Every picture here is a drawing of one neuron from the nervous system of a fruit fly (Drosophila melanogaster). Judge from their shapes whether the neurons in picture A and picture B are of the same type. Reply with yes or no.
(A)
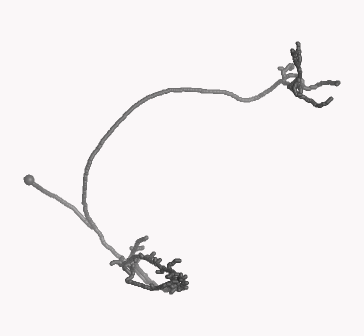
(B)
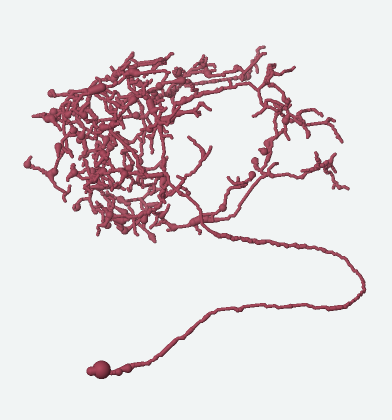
no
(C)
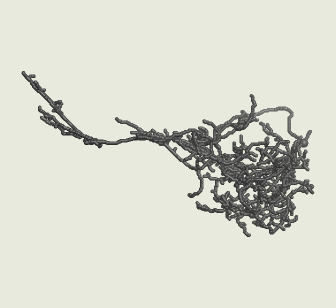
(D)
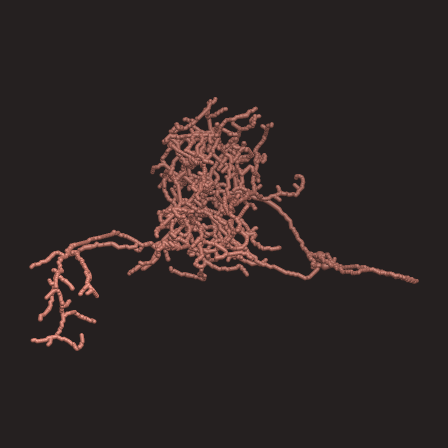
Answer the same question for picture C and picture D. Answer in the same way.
yes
